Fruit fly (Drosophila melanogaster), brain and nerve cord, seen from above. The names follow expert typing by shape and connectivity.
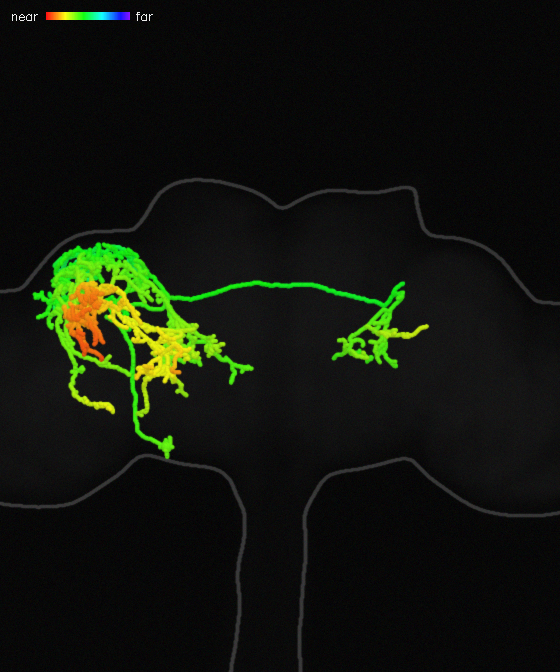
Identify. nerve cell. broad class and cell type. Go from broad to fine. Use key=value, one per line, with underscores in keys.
broad_class=central-brain intrinsic neuron
cell_type=AVLP571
